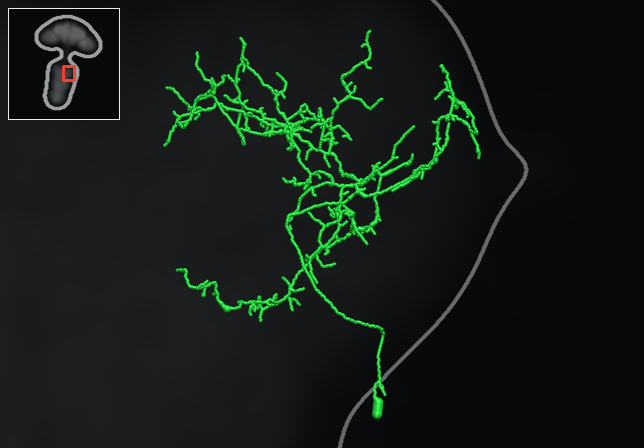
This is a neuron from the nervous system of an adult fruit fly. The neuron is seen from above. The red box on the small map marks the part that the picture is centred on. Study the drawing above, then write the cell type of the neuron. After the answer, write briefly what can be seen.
Its cell type is IN21A047_f. It is a nerve-cord intrinsic neuron. It lies in the nerve cord. The cell body is at the bottom of the picture. Dozens of branch ends can be seen.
